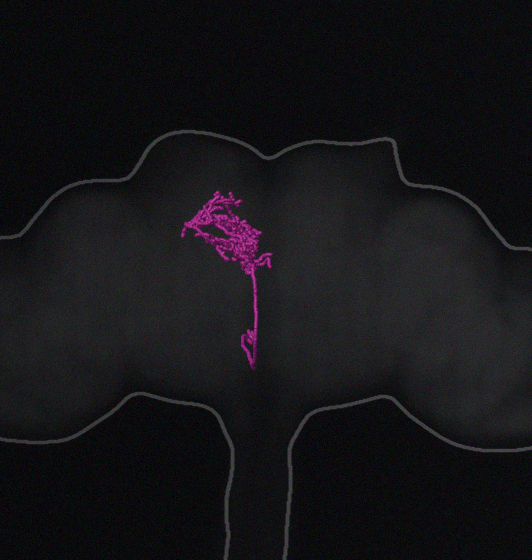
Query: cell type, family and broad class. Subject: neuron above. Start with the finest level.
GNG453; hemilineage LB5; central-brain intrinsic neuron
